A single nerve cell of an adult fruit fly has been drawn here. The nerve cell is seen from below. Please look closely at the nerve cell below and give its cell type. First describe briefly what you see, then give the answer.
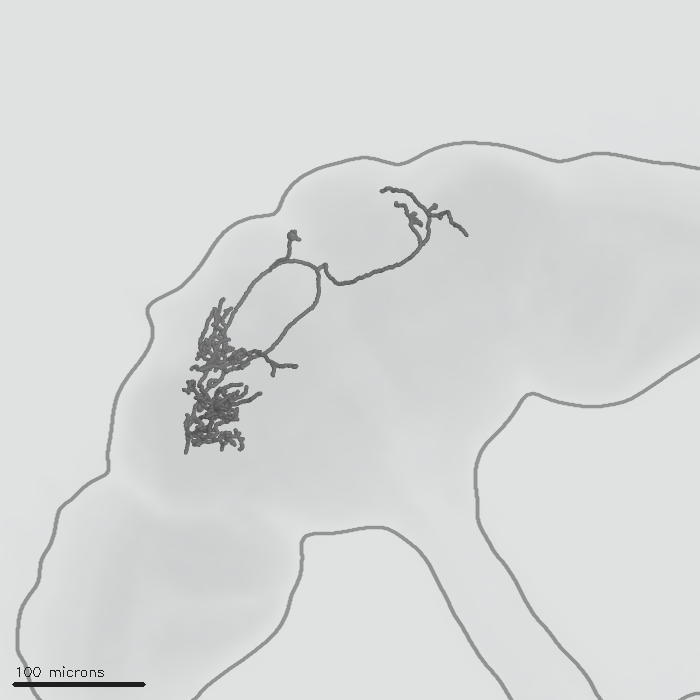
It is in the brain and does not reach the nerve cord. By the scale bar it is about 200 microns wide in this view. Its broad class is central-brain intrinsic neuron. It is of cell type SIP116m.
